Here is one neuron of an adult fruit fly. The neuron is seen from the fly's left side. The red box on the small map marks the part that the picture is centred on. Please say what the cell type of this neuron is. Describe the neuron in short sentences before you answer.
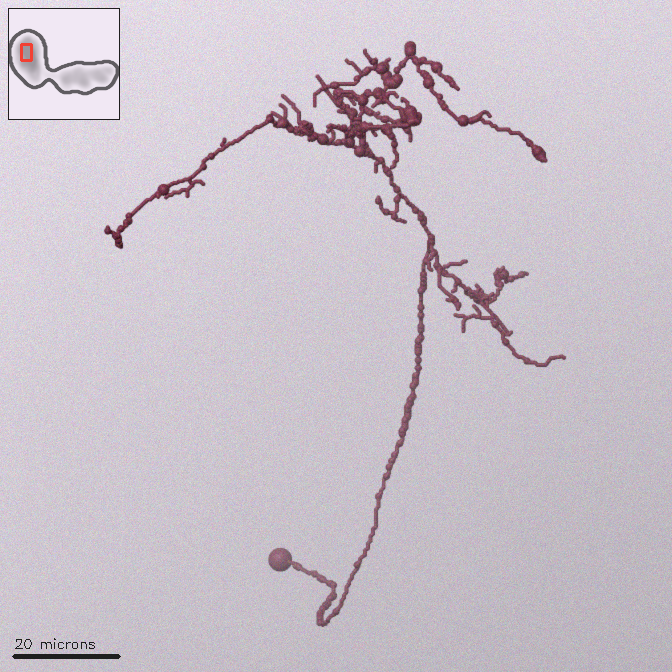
The cell body is at the bottom of the picture. From top to bottom in the picture it spans about 110 microns. The picture shows dozens of branch ends. It is a central-brain intrinsic neuron. It is of cell type CB2262.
